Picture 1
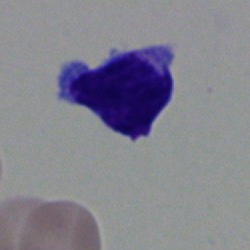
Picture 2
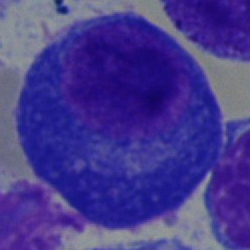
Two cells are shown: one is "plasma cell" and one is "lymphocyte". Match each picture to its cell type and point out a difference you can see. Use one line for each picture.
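Picture 1 – lymphocyte. Cytoplasm is scant and shows only as a pale blue-violet fringe at the edges.
Picture 2 – plasma cell. The cytoplasm is abundant and deep blue.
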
